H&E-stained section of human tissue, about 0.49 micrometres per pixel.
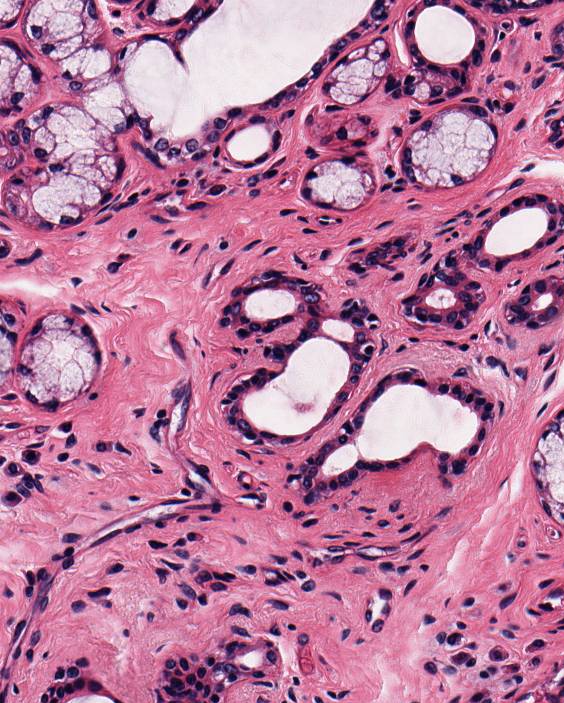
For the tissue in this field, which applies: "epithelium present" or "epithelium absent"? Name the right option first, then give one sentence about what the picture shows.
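Epithelium present. Ducts in the centre of the field are lined by a low cuboidal epithelium with round dark nuclei.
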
